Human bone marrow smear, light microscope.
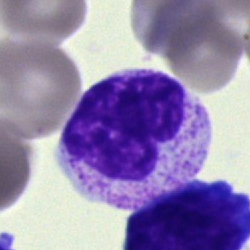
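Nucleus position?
Off-centre, towards the upper left of the cell.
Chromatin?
Dark and clumped, paler patches between the clumps.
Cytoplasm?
Pale pinkish-lilac, fine pinkish-violet granules scattered throughout.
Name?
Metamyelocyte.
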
